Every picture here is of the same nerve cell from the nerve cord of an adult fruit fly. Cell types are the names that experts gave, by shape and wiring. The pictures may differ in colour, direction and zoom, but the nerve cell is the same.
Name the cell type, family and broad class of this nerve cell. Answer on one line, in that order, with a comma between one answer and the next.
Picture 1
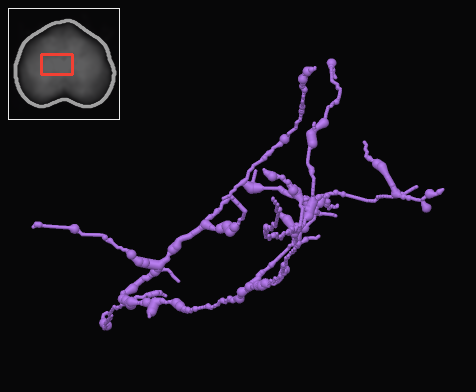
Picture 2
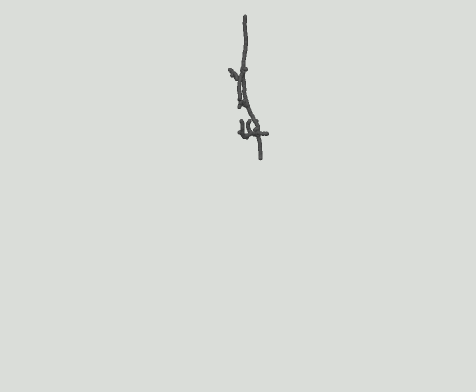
DNp23, hemilineage SMPpv2_dorsal, descending neuron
